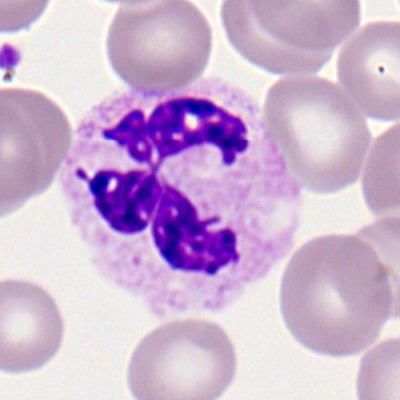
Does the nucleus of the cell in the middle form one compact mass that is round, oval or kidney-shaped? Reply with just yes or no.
No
